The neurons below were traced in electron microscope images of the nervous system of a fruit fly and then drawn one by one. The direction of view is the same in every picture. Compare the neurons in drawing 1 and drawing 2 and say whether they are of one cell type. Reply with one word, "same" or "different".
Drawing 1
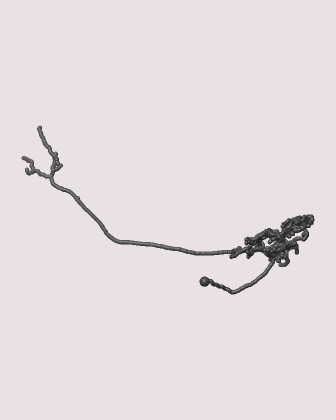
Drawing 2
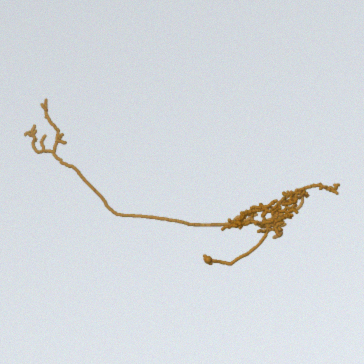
same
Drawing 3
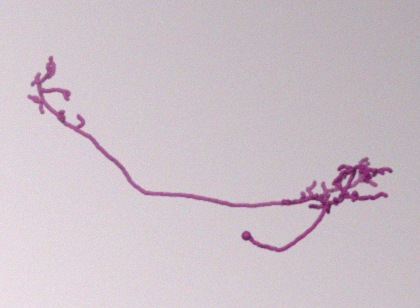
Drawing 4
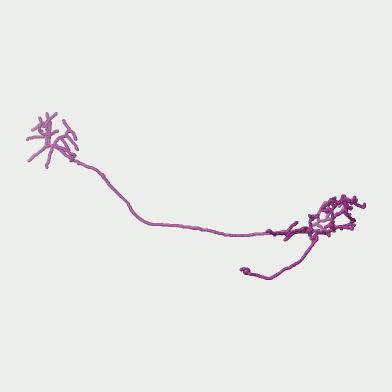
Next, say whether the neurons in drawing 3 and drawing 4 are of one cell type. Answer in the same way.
same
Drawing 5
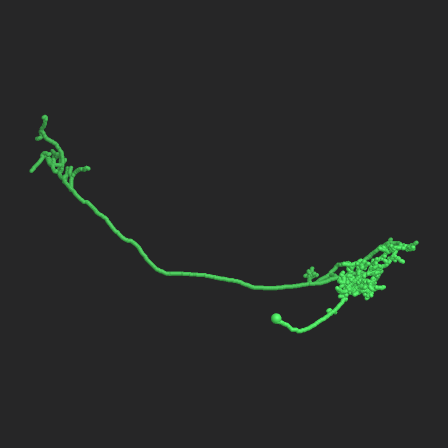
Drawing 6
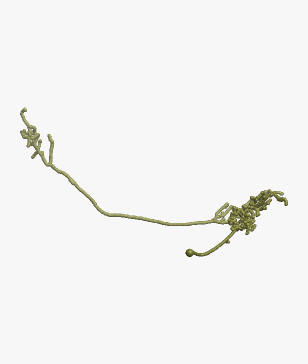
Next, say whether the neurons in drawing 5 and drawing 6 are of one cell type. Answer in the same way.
same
